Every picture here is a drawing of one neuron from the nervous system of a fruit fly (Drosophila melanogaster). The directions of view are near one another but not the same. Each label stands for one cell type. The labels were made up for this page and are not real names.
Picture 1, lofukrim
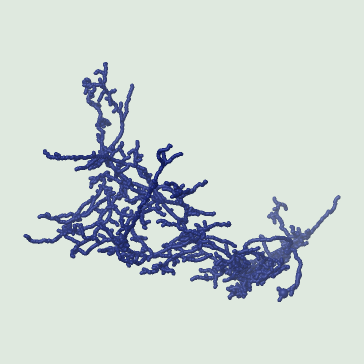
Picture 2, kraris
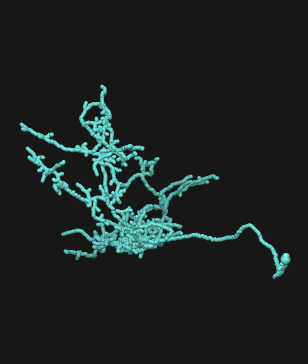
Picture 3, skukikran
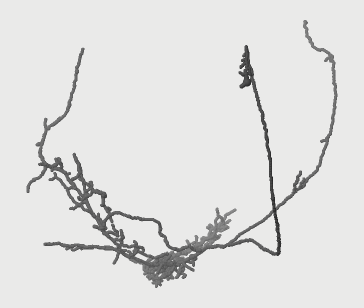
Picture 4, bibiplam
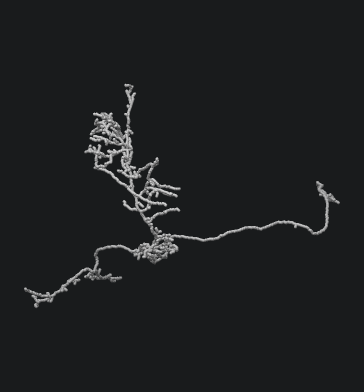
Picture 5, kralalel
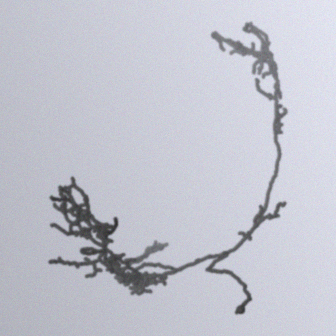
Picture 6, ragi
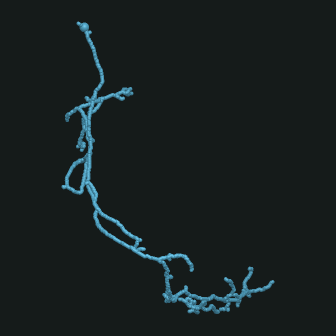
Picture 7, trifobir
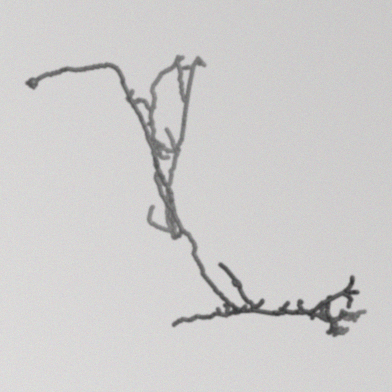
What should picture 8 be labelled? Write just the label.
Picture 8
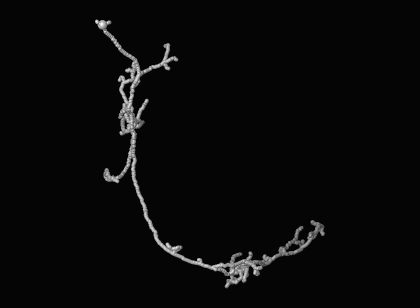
ragi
